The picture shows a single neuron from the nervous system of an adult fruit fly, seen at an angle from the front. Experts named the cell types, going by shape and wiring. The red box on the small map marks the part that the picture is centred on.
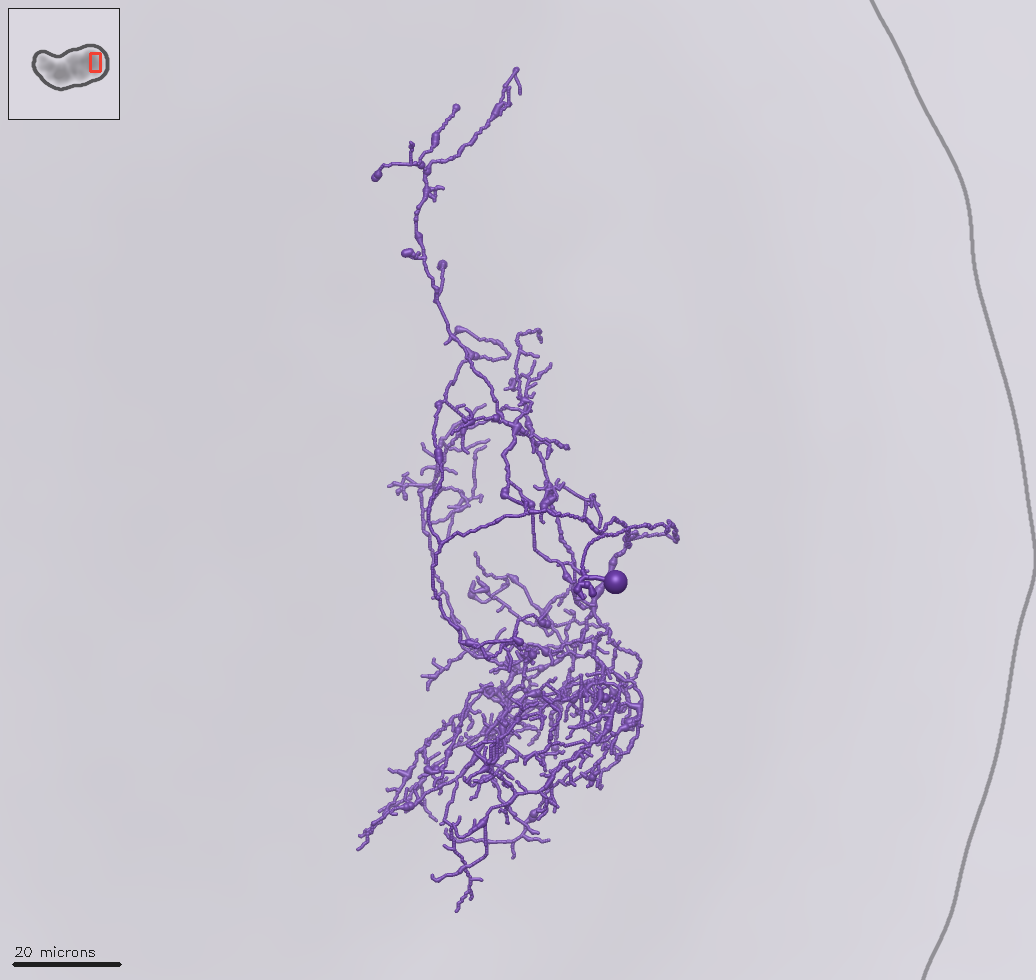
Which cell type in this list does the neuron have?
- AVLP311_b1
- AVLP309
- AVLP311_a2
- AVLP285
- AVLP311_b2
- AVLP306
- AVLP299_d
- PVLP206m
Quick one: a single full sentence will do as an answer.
The cell type carried by this neuron is AVLP309.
